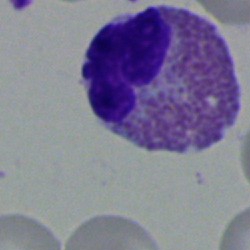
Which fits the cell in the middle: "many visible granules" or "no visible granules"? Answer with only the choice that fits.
Many visible granules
